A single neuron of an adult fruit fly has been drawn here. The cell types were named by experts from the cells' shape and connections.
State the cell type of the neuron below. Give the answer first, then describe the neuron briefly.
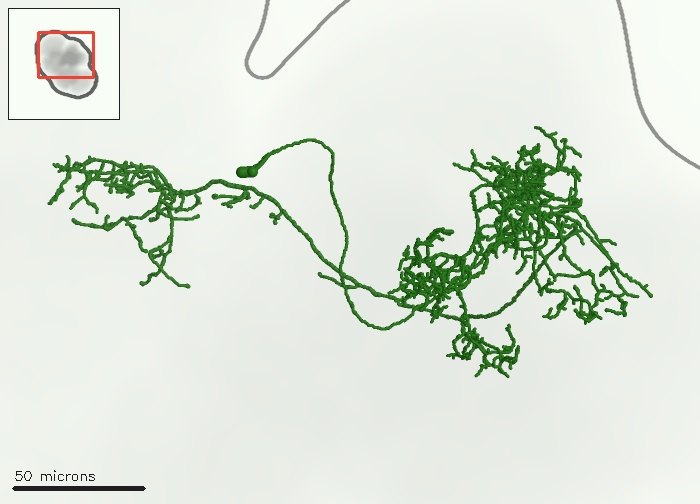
Its cell type is AN17B009. This is an ascending neuron. By the scale bar it is about 250 microns wide in this view. As drawn here it is wider than it is tall.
